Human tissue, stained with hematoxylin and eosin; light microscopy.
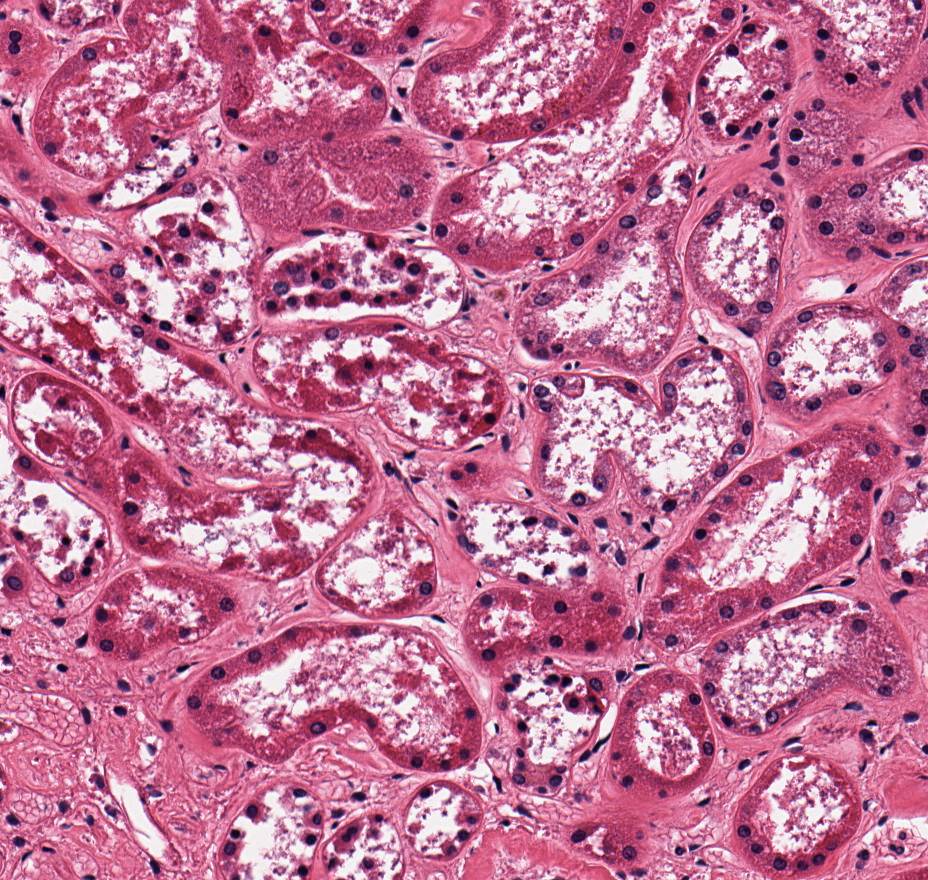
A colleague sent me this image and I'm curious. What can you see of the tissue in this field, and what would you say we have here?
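Notice that nearly the whole field is closely packed tubular profiles, separated by narrow bands of interstitium. Each tubule is lined by a single layer of cuboidal to low columnar cells with plentiful granular, eosinophilic cytoplasm. Their nuclei are round and dark and sit toward the base of the cells. The interstitium is made of thin strands of pink fibrous tissue with scattered spindle-shaped nuclei. This is renal cortex.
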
